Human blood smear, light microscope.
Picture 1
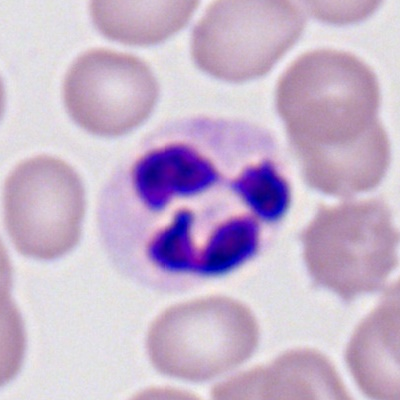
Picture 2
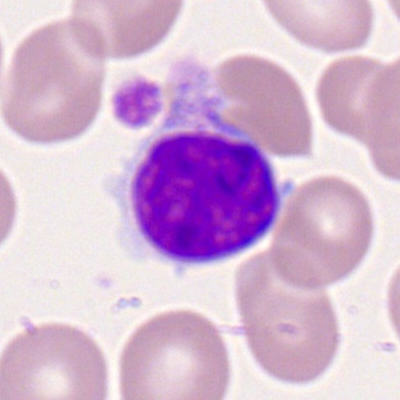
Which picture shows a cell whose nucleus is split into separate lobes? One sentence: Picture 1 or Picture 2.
What Picture 1 shows is a cell with a nucleus split into lobes.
